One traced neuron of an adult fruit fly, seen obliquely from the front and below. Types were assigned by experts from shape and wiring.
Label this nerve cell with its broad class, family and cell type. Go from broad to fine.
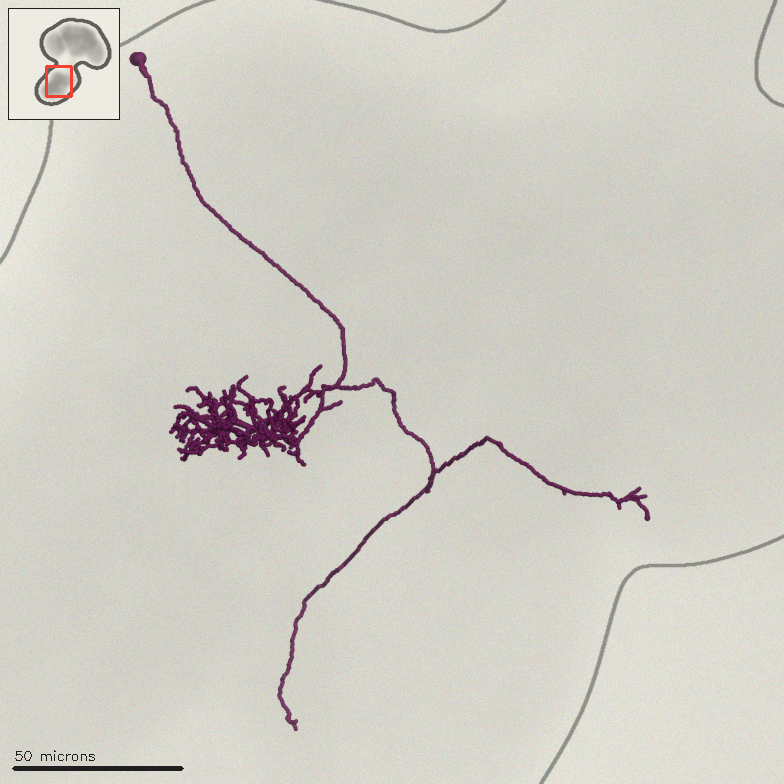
nerve-cord intrinsic neuron; hemilineage 23B; IN23B067_d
